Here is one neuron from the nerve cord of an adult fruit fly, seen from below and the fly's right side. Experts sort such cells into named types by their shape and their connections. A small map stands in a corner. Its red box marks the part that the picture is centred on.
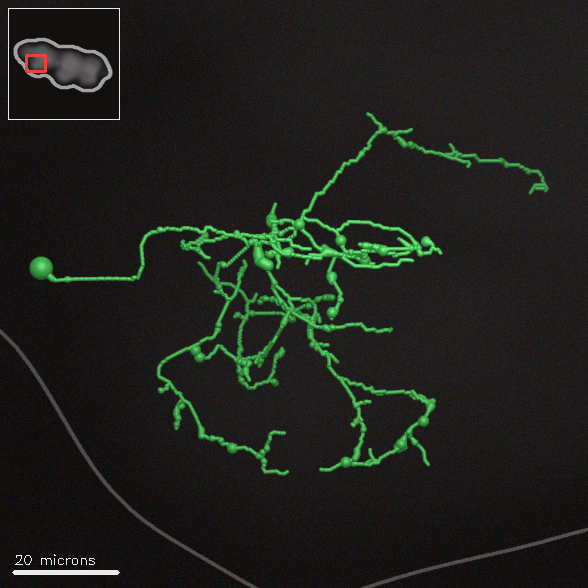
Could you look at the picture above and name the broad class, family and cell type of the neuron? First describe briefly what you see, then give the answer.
By the scale bar it is about 100 microns wide in this view. The picture shows dozens of branch ends. It is a nerve-cord intrinsic neuron. The family is hemilineage 01B. It is of cell type IN01B081.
